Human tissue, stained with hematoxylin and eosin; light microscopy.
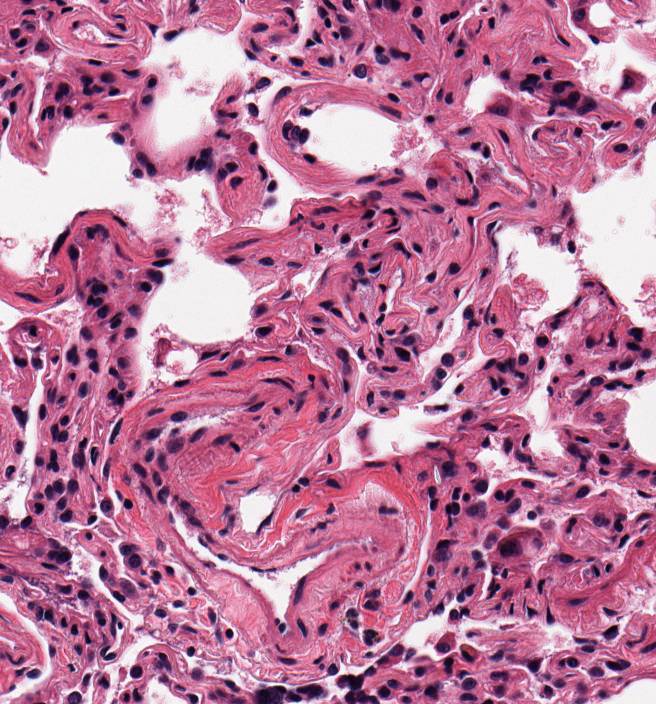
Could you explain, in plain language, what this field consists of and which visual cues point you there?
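The structure here is the alveolus. A network of pink fibrous partitions encloses empty white spaces, larger along the top and right edges.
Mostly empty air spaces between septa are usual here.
Wavy, strongly eosinophilic collagen bundles thicken the partitions. In the lower centre, a curved vessel has a thick, concentrically layered pink wall around a narrow lumen.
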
